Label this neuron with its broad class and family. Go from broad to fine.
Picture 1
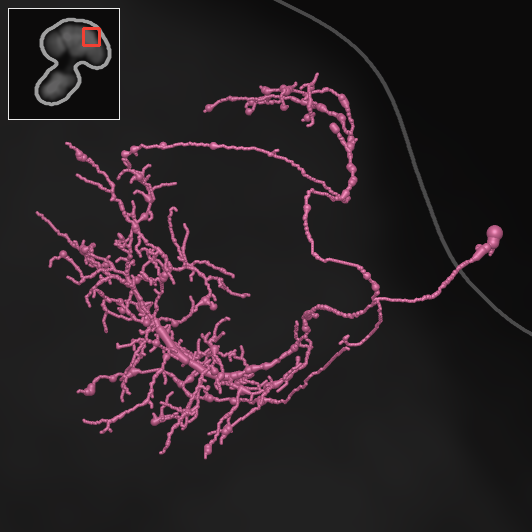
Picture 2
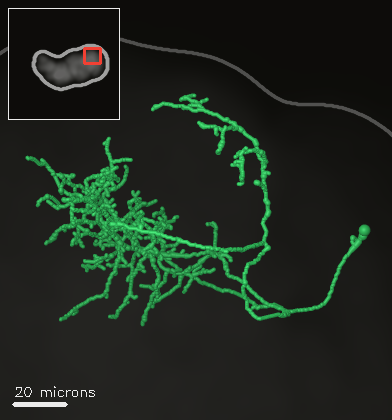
central-brain intrinsic neuron; hemilineage SLPav1_medial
